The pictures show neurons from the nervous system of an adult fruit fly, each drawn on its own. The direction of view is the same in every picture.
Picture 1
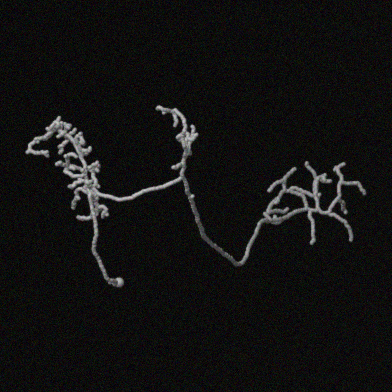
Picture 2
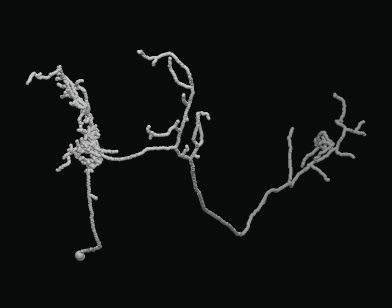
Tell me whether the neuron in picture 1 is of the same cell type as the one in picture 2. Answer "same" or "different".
different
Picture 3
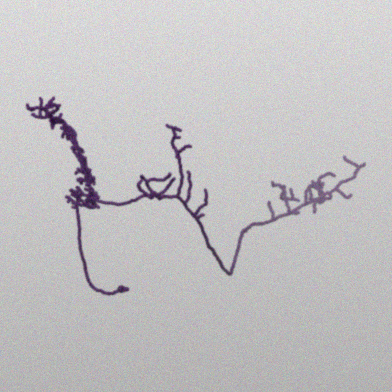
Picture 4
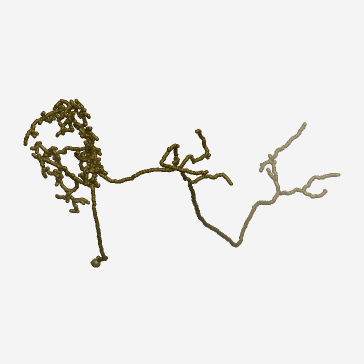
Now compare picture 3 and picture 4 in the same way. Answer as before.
different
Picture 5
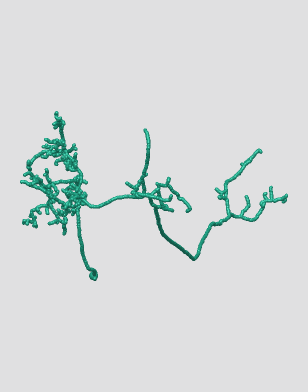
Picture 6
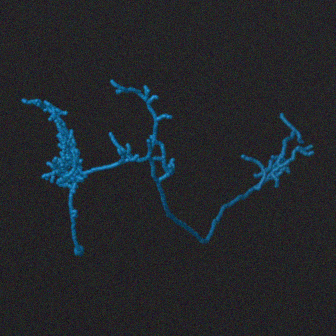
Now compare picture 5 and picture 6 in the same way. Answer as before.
different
